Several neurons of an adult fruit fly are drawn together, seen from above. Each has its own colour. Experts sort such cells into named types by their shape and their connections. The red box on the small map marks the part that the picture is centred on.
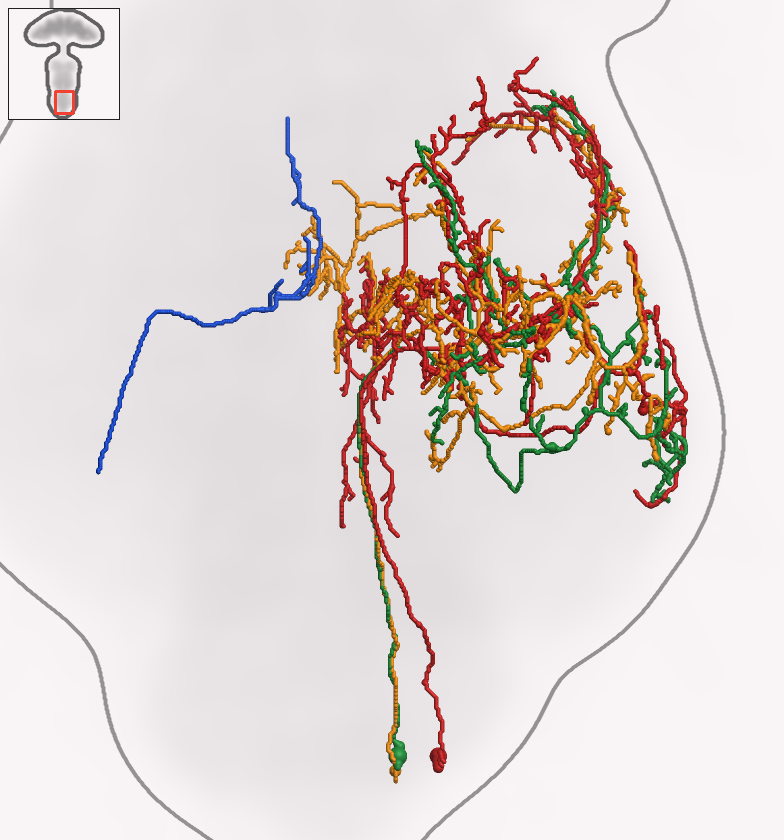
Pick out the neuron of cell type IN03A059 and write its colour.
red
